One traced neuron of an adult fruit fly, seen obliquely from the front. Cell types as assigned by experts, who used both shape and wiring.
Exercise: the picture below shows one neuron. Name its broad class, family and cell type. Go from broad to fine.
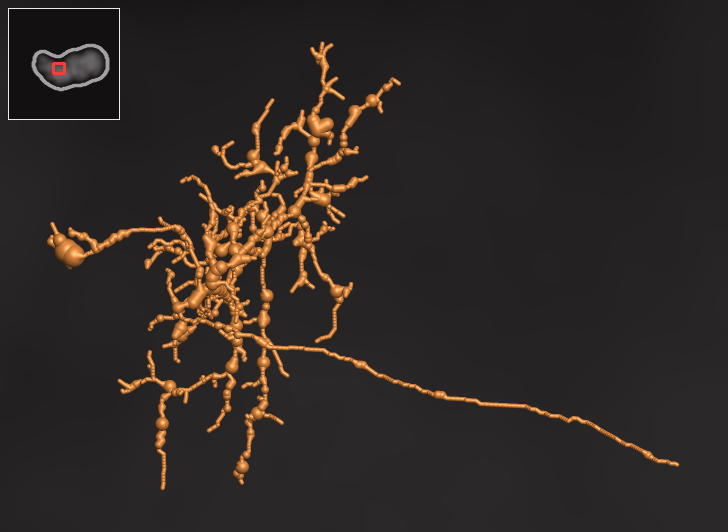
optic-lobe intrinsic neuron; Lawf; Lawf1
